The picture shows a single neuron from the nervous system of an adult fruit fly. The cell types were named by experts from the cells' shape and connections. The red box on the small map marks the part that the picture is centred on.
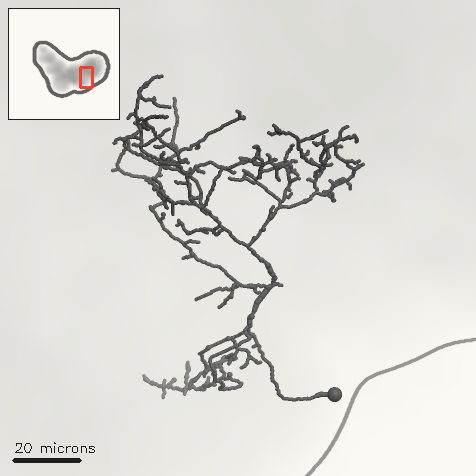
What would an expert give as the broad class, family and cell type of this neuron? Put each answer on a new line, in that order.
central-brain intrinsic neuron
hemilineage TRdl_b
CB2551b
